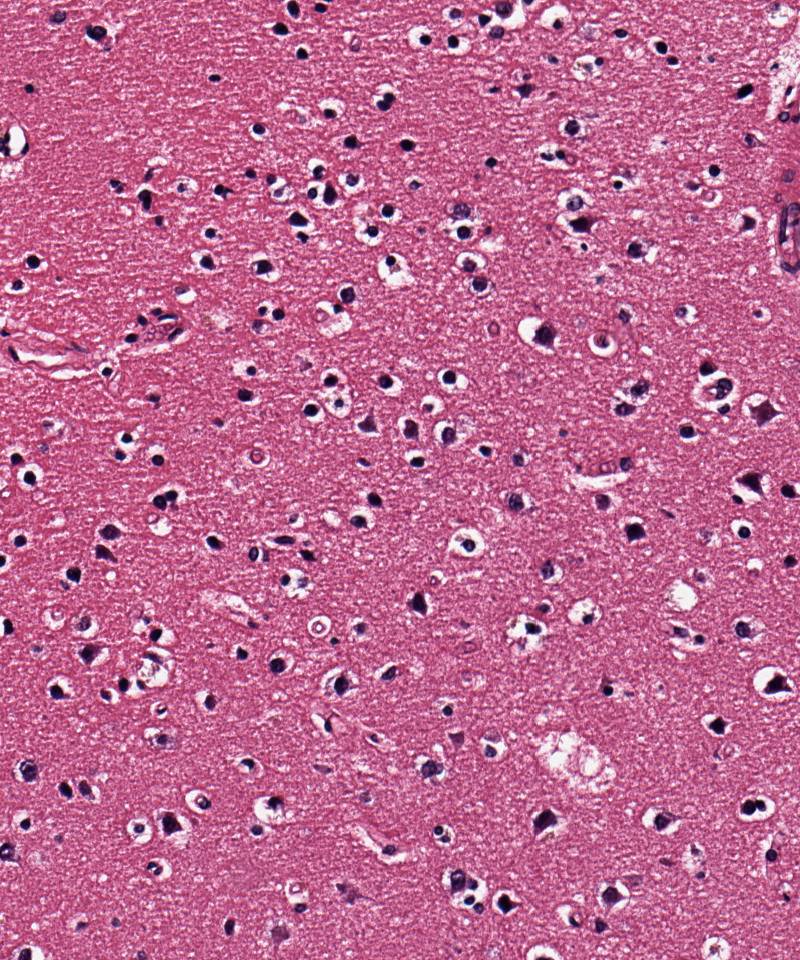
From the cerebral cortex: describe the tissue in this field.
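Fine pink fibrillary neuropil fills the whole field, with cells scattered singly through it and no epithelium or glands. Many small round dark nuclei with little visible cytoplasm lie among the neurons throughout. A few small thin-walled vessels are present, one cut lengthwise near the left edge in the upper half. A pale, finely vacuolated patch lies in the lower part of the field, a little right of centre.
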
